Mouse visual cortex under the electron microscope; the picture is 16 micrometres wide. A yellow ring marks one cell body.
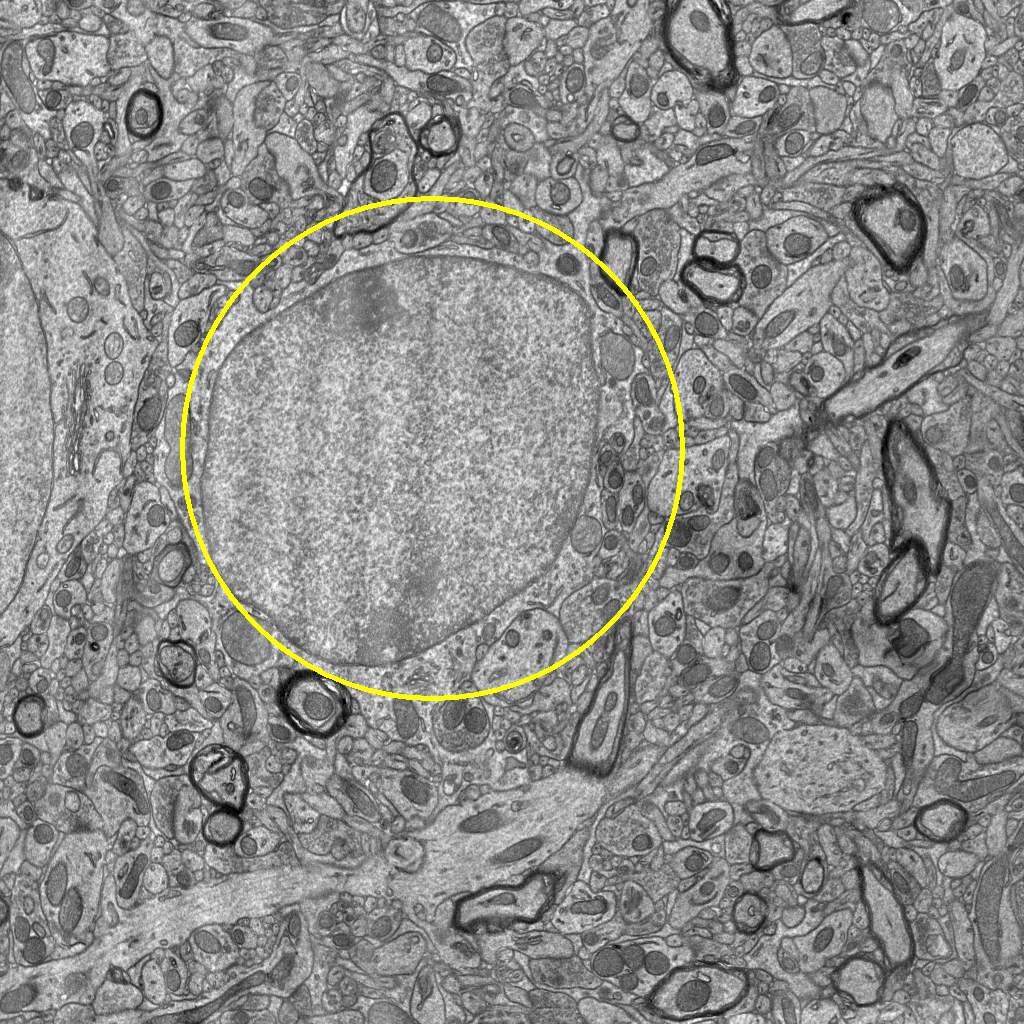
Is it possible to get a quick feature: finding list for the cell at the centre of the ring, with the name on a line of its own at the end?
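Nucleus: large, rounded, whole outline within the ring
Envelope: smooth, without deep infoldings
Chromatin: finely granular, evenly spread, no coarse clumps along the envelope
Cytoplasm: no stacked cisternae of rough endoplasmic reticulum visible
Name: astrocyte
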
